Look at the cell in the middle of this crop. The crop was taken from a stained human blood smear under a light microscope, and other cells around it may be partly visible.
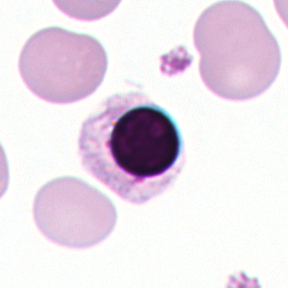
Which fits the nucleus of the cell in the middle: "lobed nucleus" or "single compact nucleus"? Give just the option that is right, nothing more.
Single compact nucleus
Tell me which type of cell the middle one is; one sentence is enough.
Looking at the middle of the crop, the cell there is a normoblast.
